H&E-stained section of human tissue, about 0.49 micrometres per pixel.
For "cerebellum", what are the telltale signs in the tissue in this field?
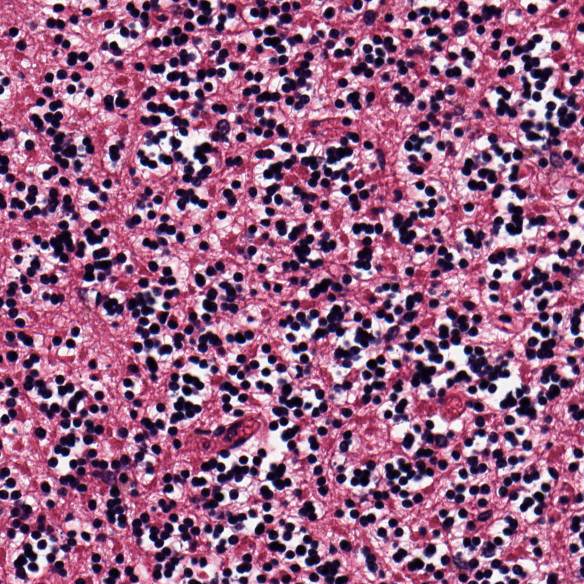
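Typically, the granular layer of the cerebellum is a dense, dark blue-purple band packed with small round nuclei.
The nuclei in this field agree with it: small, round and darkly stained, with almost no visible cytoplasm around them. Pink, finely fibrillary material forms an irregular network and small islands between the nuclear clusters. A small vessel with elongated nuclei in its wall crosses the lower left. No epithelium, glands or tubules are present.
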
